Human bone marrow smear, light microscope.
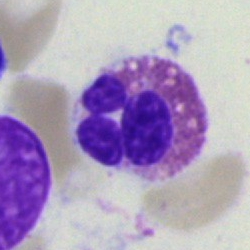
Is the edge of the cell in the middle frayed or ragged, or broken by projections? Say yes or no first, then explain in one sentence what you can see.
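No. The cell has a round, smooth outline.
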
